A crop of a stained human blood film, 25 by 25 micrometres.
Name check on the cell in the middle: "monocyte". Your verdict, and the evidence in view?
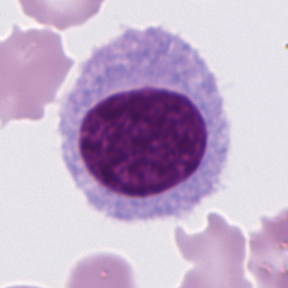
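Start at the edge: the outline is oval with a finely fuzzy margin, and that goes with hairy cell.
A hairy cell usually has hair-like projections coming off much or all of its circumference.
Next the nucleus, about 11 by 9 micrometres: it is oval and smooth, with no indentation, so it goes against monocyte.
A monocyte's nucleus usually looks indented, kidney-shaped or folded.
No nucleoli are visible, which would suit either name.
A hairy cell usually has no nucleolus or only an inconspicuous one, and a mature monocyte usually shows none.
So the cell is not a monocyte but a hairy cell.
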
